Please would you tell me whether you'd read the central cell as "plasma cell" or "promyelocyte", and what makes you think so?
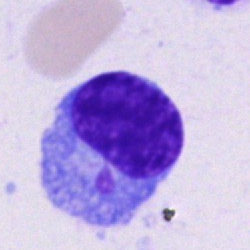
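The cell is a plasma cell. Its nucleus lies eccentrically, displaced toward the upper right of the cell. The cytoplasm looks foamy, with many small pale vacuoles, and a single small pinkish-purple body sits in it just below the nucleus. Along the lower left, the cell border is irregular and slightly ragged.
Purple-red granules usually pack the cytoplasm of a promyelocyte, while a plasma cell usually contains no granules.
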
